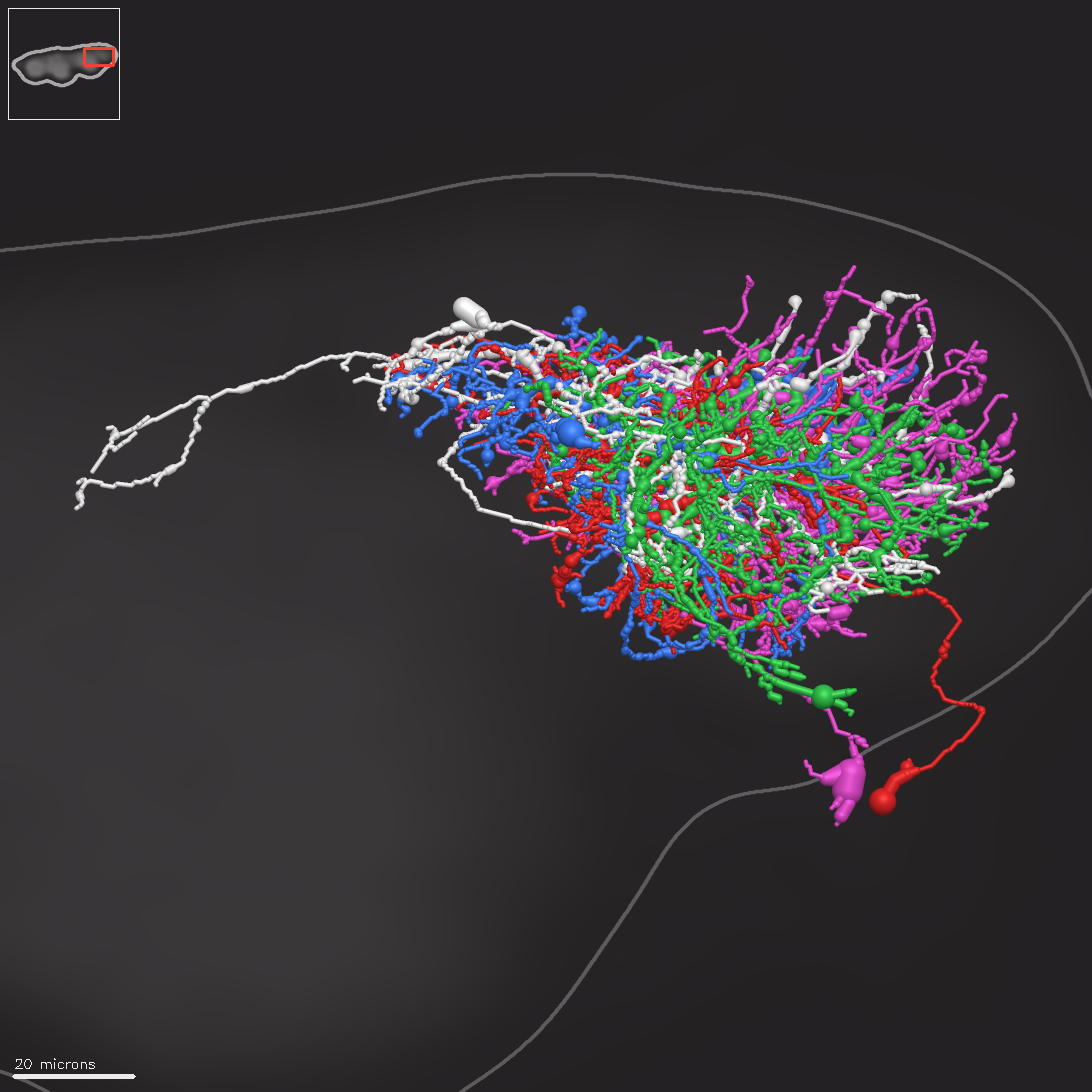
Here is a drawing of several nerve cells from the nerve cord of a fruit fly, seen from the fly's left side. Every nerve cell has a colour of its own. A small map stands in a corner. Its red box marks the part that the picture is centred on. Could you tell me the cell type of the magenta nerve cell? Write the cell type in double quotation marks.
"INXXX320"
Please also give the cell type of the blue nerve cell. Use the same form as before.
"INXXX246"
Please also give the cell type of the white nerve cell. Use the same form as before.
"INXXX407"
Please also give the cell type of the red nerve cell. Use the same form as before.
"IN00A027"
